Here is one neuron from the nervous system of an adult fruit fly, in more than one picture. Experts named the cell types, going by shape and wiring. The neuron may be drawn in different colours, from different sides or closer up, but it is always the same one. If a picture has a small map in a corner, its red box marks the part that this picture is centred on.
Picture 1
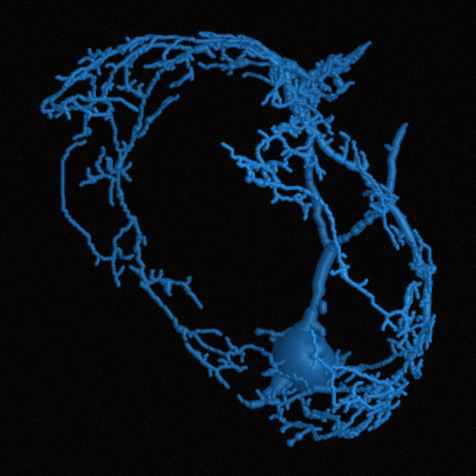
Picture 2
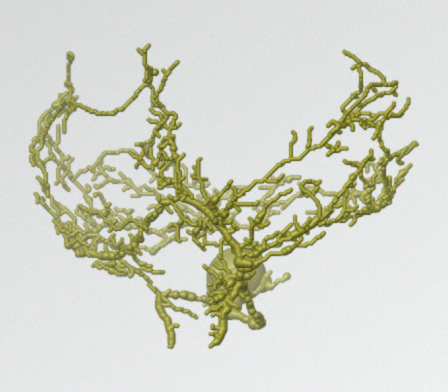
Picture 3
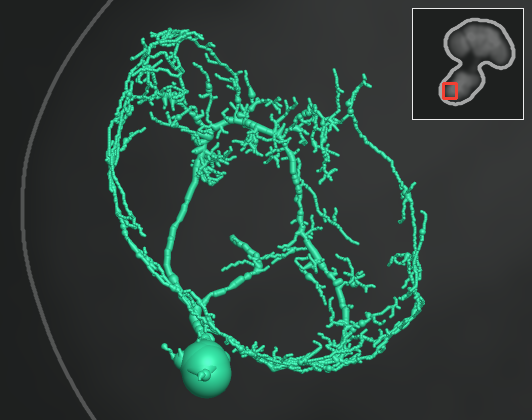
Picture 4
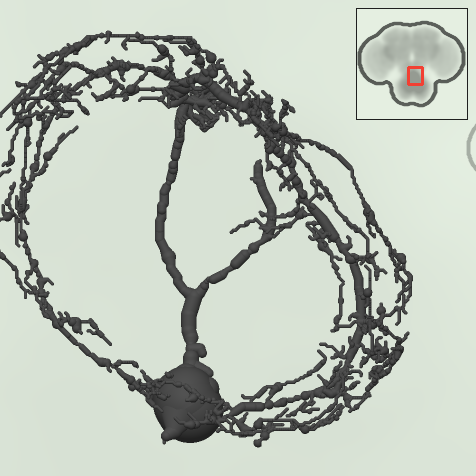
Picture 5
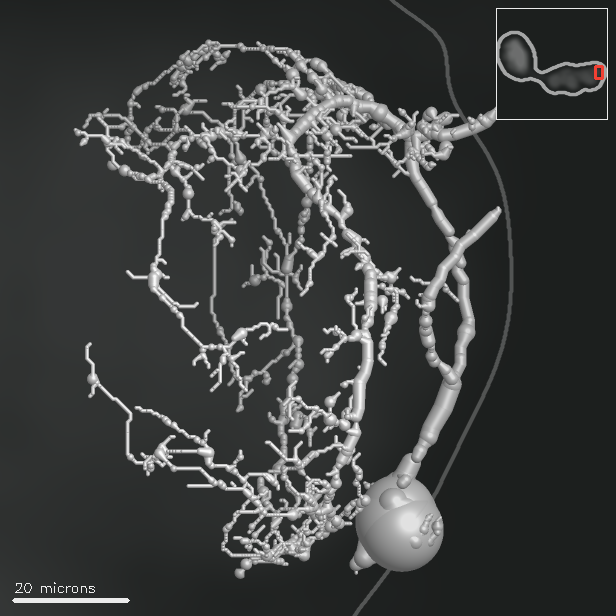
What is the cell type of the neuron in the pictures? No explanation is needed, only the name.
EN00B010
